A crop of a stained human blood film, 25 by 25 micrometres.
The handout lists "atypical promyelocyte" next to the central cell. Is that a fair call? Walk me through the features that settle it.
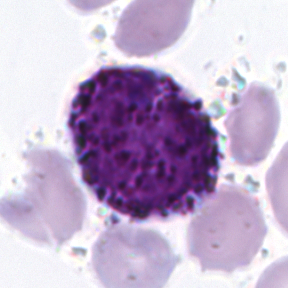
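Coarse, dark purple-black granules fill the cell, scattered over its centre as well as its rim, with no clear, granule-free rim of cytoplasm visible.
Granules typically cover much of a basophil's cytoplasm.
This spread of granules goes with basophil.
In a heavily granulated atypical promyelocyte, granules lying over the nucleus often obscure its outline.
Dense granules across the centre therefore do not by themselves rule out atypical promyelocyte.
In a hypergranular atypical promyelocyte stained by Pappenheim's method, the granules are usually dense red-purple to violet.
The purple-black granules here differ from that colour, which counts against atypical promyelocyte. The outline is roughly round, and the margin looks bumpy where granules sit right at the edge. Pale red cells lie around the cell without overlapping it. Taken together, atypical promyelocyte does not fit; the cell is a basophil.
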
